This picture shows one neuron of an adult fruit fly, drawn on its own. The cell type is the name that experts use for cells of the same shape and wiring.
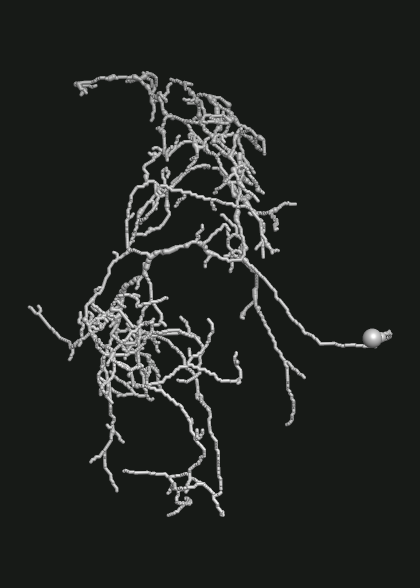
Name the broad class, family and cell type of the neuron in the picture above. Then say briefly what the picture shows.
It is a central-brain intrinsic neuron. Its family is hemilineage SLPpl1. It is of cell type SLP259. The cell body is on the right of the picture. The picture shows dozens of branch ends.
